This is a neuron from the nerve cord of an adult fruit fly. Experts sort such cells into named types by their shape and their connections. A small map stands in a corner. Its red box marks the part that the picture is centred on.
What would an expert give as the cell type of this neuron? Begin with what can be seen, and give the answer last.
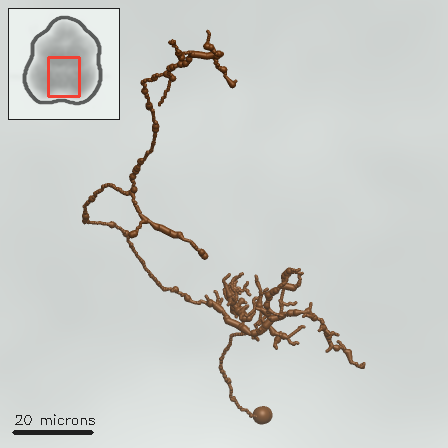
By the scale bar it is about 100 microns tall in this view. Dozens of branch ends can be seen. This is a nerve-cord intrinsic neuron. Its cell type is IN10B028.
